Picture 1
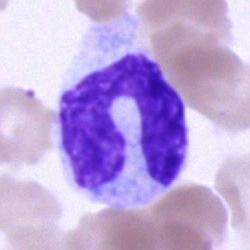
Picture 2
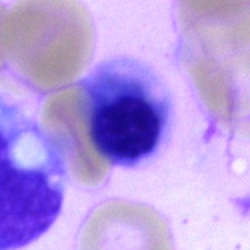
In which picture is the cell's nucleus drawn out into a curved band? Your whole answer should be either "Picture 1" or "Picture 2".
Picture 1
